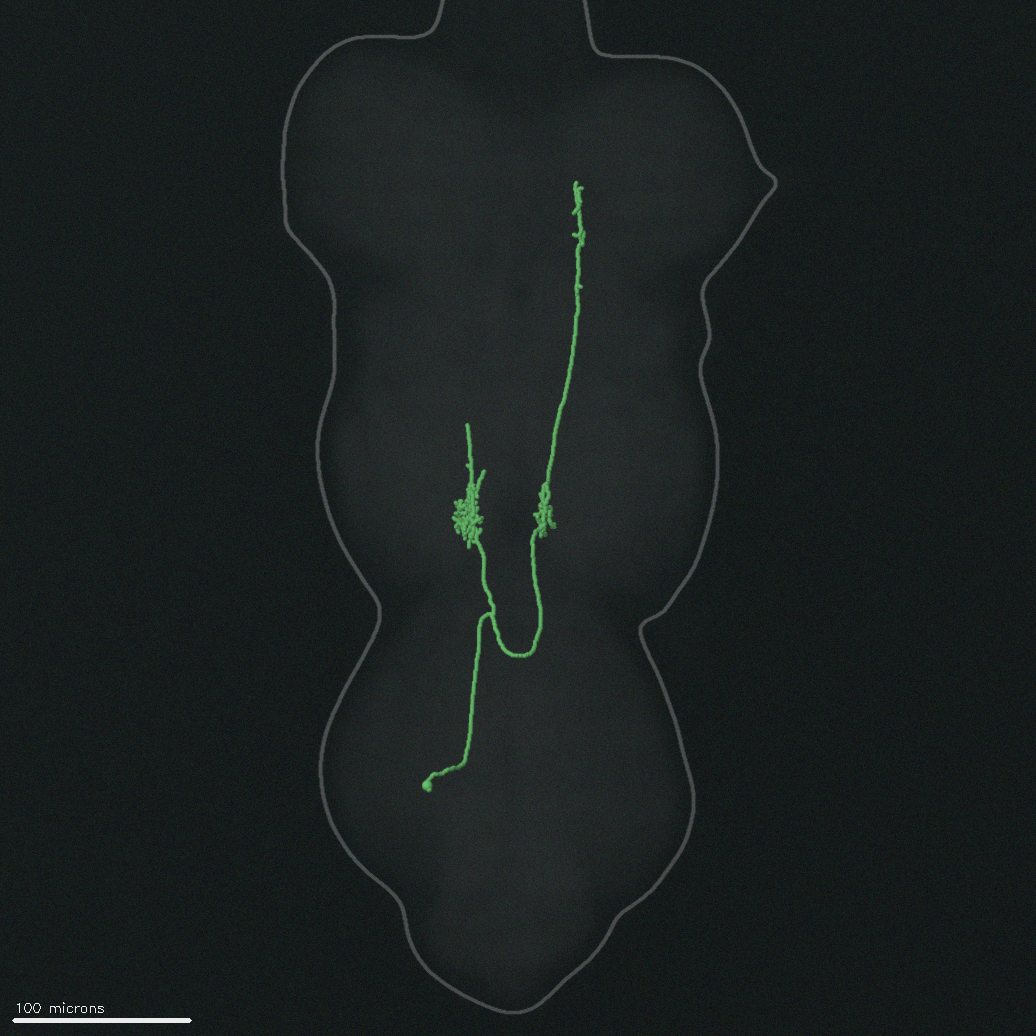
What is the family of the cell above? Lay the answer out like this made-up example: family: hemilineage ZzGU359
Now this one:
family: hemilineage 06A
